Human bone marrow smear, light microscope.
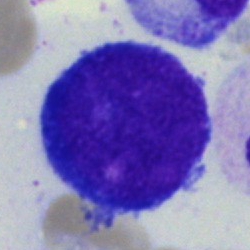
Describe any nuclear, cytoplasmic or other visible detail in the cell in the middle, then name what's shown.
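It's a round cell, stained a deep blue-violet throughout. In the central part of the nucleus you can just make out faint paler spots. Small ragged blebs project from its lower edge. That one's a proerythroblast.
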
